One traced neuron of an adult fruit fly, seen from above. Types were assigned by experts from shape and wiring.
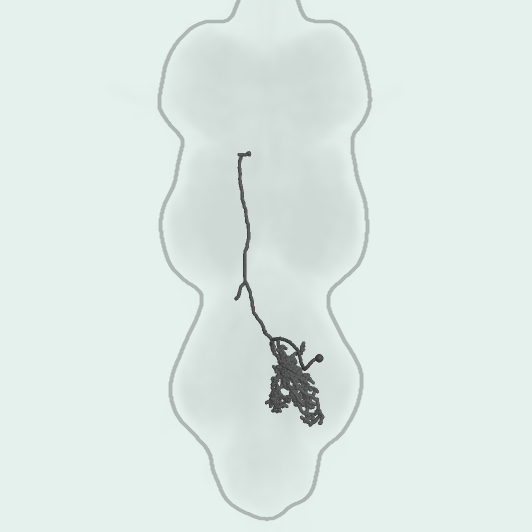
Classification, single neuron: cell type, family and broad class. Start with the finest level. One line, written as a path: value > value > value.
IN23B023 > hemilineage 23B > nerve-cord intrinsic neuron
